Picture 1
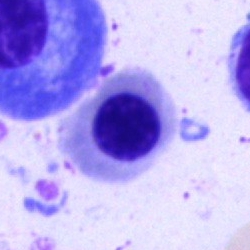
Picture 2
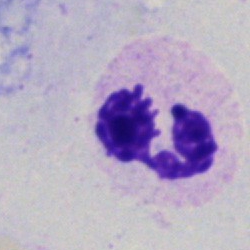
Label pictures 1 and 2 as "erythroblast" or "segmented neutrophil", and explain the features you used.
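You've got the erythroblast in picture 1 and the segmented neutrophil in picture 2. The erythroblast has a smooth, roughly round outline and a broad rim of pale greyish-blue cytoplasm, free of granules, running all the way round its nucleus. In the segmented neutrophil the roughly round outline barely stands out from the background, and the nuclear mass on the left carries short knobby, finger-like projections along its upper and right edges. No vacuoles show in its cytoplasm. Where the two agree is the nuclear material: densely condensed and very dark purple in both, with no nucleoli to be seen, and in the segmented neutrophil without any fine open pattern.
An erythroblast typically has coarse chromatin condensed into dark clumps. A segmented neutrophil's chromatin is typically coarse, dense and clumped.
Just to the upper left of the erythroblast sits a larger cell with deeper blue cytoplasm.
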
